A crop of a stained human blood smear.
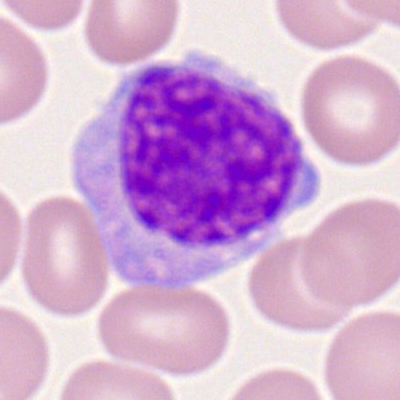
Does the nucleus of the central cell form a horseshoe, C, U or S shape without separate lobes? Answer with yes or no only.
No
